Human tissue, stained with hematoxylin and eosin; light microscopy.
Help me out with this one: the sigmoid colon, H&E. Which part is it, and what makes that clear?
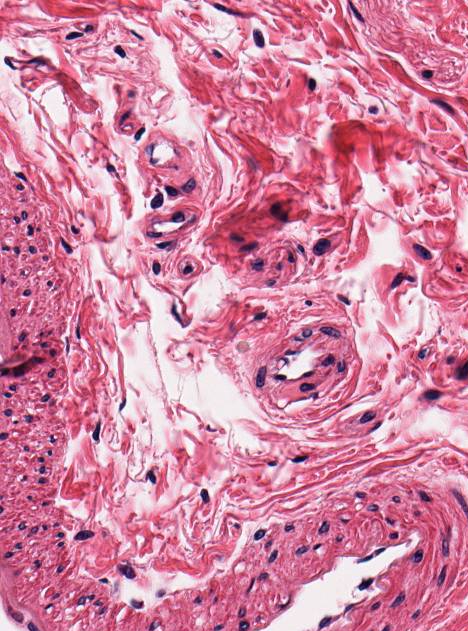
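Mid-field: loose connective tissue. Wavy pink collagen bundles with sparse, small, dark nuclei lie between denser cellular tissue at left and bottom edges.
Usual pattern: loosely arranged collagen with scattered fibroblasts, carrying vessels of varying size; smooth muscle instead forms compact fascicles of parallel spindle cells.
Several small thick-walled vessels with narrow lumens near centre. Gaps between many bundles are consistent with processing.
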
